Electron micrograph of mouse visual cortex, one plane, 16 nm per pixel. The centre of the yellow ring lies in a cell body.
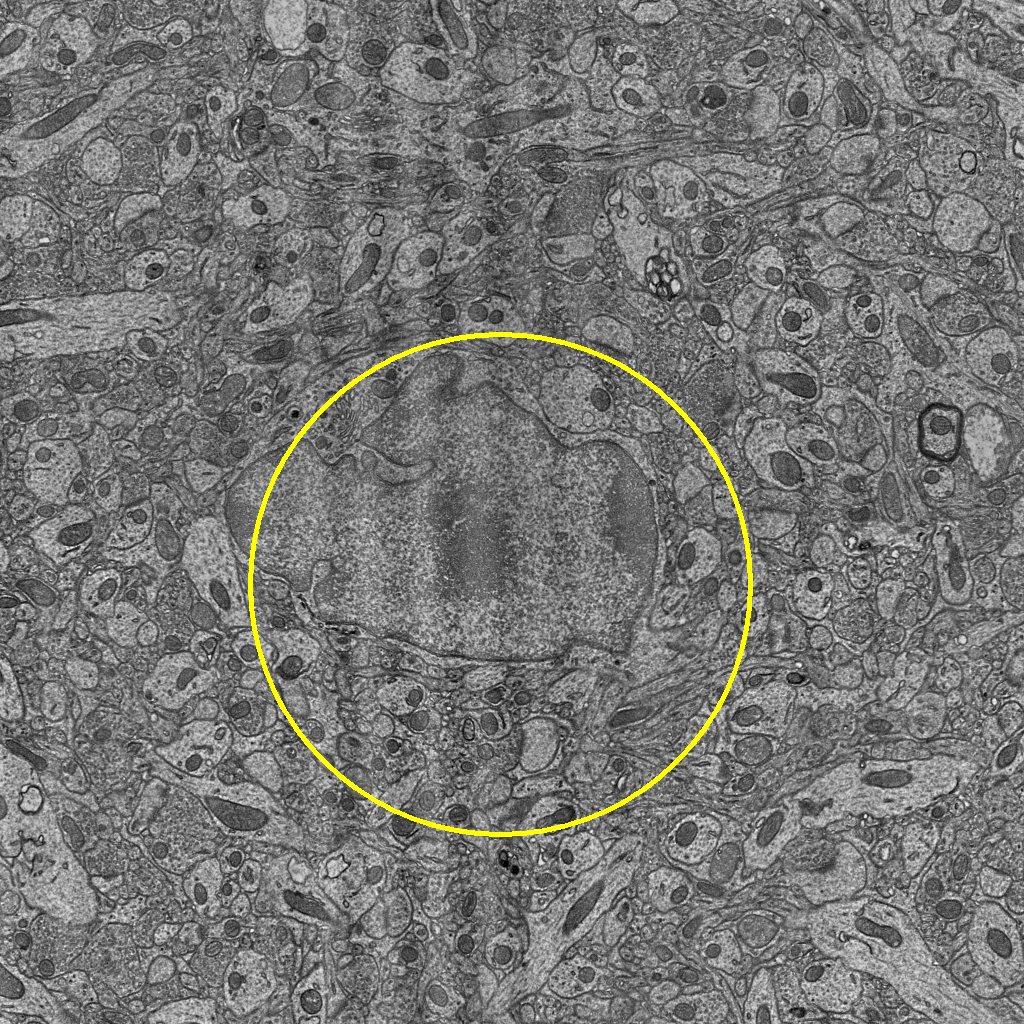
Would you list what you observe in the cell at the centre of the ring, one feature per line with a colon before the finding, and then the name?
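Nucleus: fills most of the cell body, wider than tall
Nuclear envelope: deep inward fold at upper left
Chromatin: mostly pale, evenly spread; no thick dark layer lining the envelope
Cytoplasm: small stack of curved membranes at upper left of the nucleus
Name: oligodendrocyte precursor cell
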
